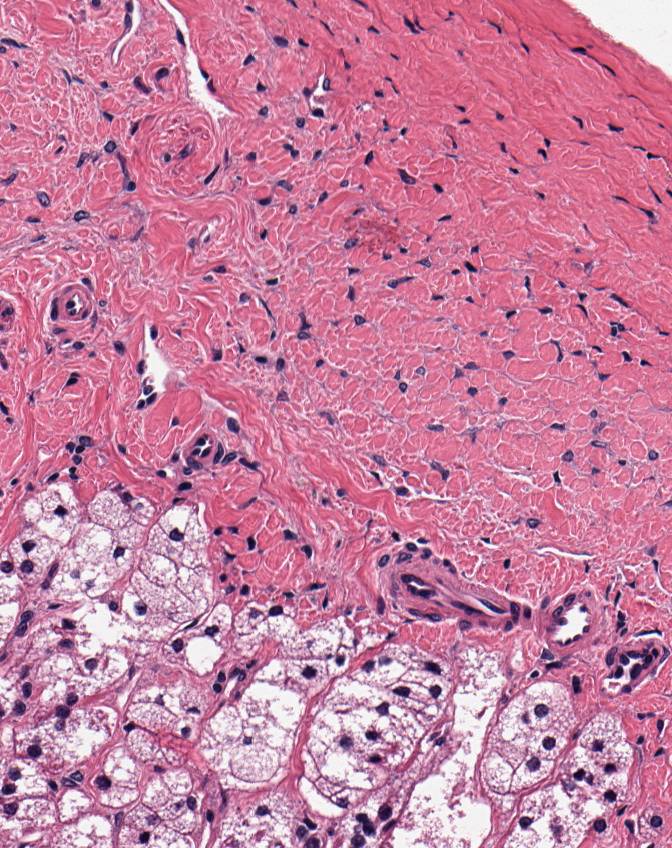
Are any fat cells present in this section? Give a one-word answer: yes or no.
No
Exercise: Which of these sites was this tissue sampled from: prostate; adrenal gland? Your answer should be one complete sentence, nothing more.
This section of tissue was taken from the adrenal gland.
